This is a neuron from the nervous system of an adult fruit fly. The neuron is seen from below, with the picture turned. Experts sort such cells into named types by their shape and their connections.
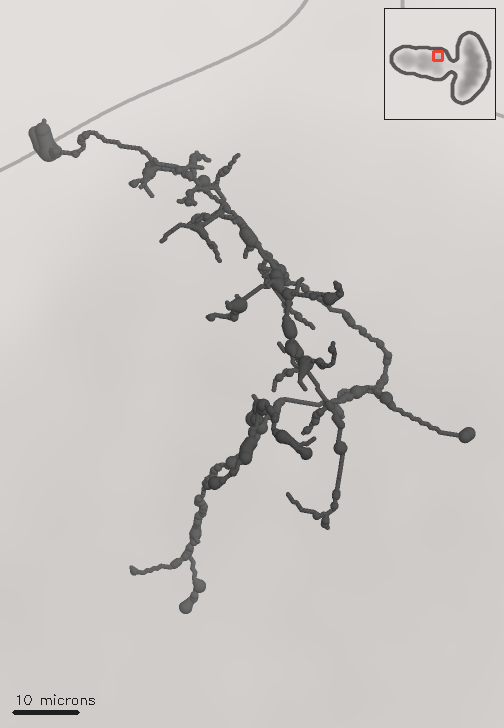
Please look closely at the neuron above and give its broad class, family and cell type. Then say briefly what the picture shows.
Its broad class is nerve-cord intrinsic neuron. Its family is hemilineage 20A.22A. The cell type is IN20A.22A082. It is in the nerve cord and does not reach the brain. The cell body can be seen at the upper left of the picture. From top to bottom in the picture it spans about 80 microns.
